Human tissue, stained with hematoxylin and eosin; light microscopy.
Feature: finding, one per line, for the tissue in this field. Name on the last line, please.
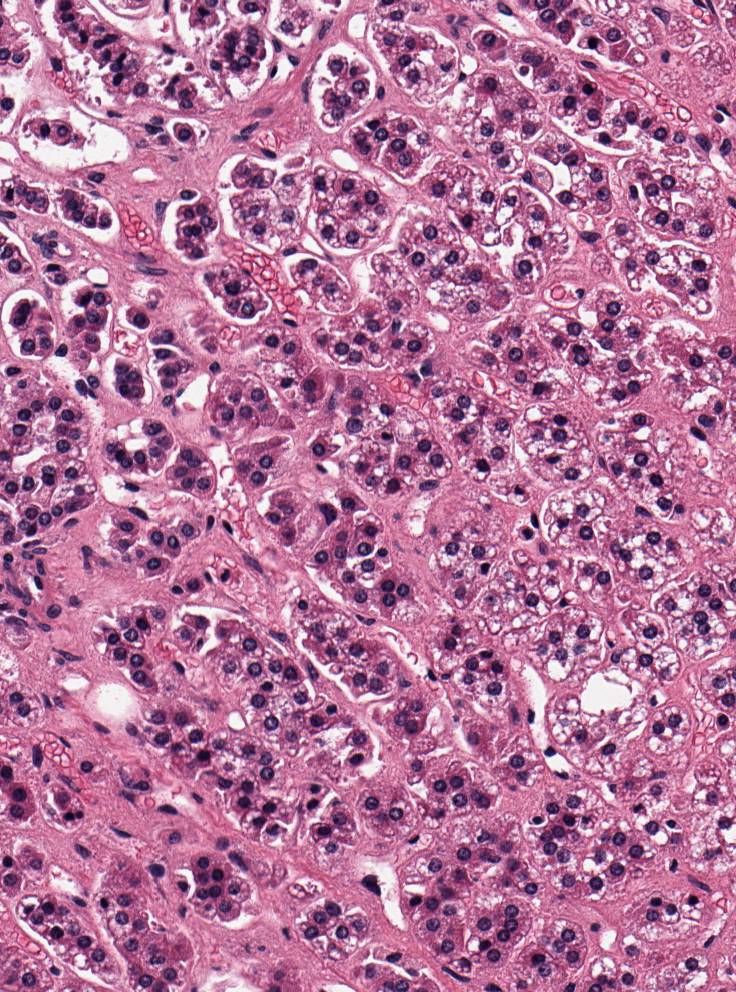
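Arrangement: small rounded nests separated by thin septa, throughout
Nests: solid, no central lumen
Cytoplasm: pale, finely vacuolated in many cells, especially right half
Septa: thin-walled capillaries with red blood cells, as at upper left and centre left
Name: adrenal gland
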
